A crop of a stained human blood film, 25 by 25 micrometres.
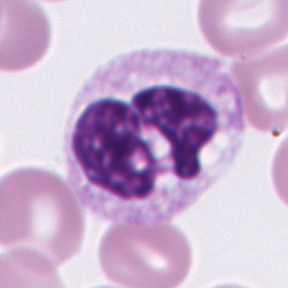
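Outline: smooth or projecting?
Smoothly rounded, without surface projections.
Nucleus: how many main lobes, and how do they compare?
Two, lying side by side, the left larger than the right.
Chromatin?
Dark purple, coarsely clumped.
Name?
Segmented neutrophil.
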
